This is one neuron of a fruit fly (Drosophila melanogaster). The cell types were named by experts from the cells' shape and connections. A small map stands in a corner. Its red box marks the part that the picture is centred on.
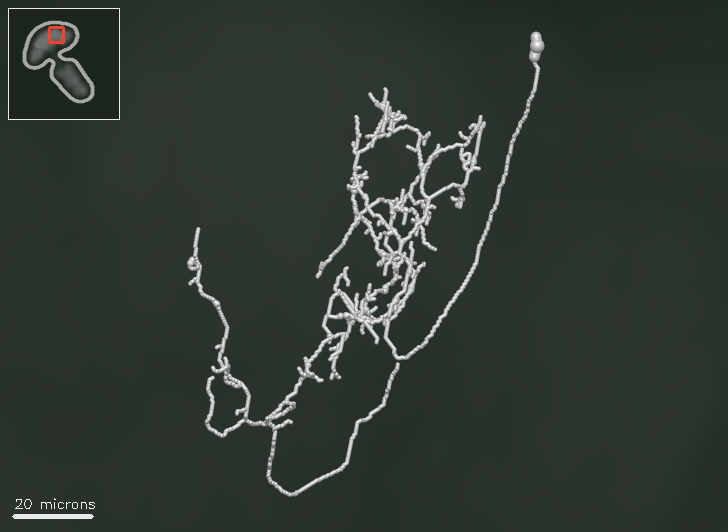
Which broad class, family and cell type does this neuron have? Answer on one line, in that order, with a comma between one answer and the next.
central-brain intrinsic neuron, hemilineage LHl4_posterior, PLP115_b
